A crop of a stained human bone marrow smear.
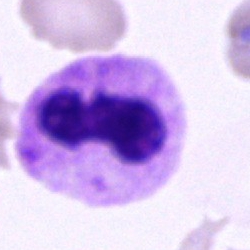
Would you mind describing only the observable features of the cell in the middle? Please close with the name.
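Nucleus elongated, lying horizontally across the cell. Nucleus pinched in near its middle, notched on its upper edge. Cytoplasm abundant, pale lilac. A few scattered darker purple granules in the cytoplasm. Segmented neutrophil.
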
